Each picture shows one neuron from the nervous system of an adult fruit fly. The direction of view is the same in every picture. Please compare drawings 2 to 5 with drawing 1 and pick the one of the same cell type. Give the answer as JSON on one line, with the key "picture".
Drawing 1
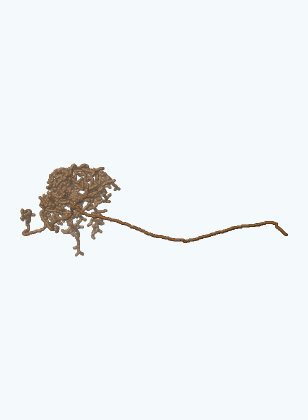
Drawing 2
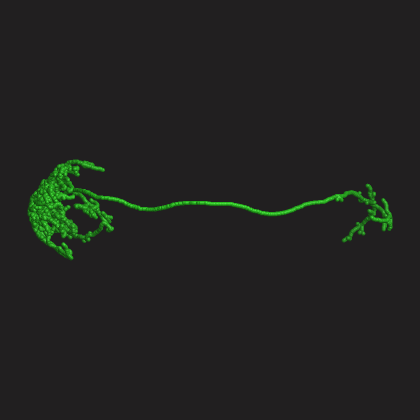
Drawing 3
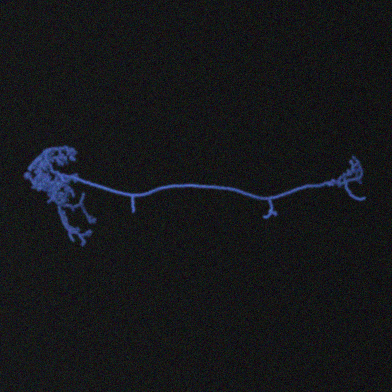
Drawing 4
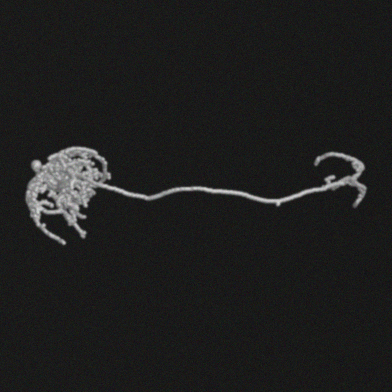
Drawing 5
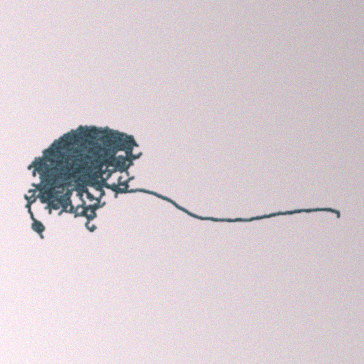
{"picture": 5}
